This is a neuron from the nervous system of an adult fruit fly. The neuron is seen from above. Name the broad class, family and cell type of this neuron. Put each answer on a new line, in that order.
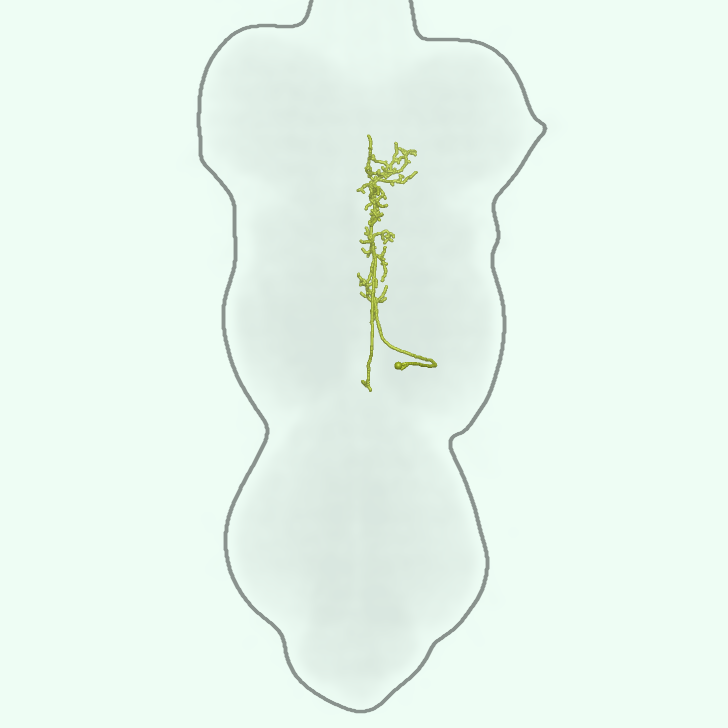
nerve-cord intrinsic neuron
hemilineage 11A
IN11A032_d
